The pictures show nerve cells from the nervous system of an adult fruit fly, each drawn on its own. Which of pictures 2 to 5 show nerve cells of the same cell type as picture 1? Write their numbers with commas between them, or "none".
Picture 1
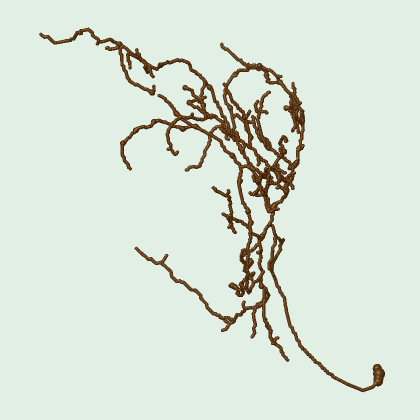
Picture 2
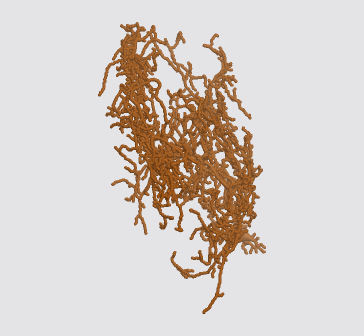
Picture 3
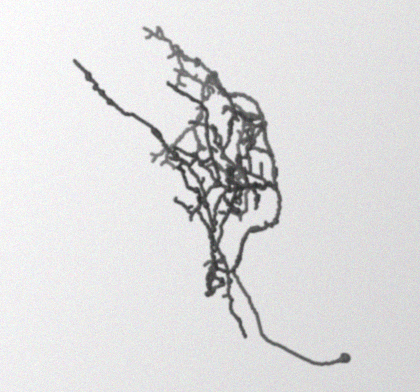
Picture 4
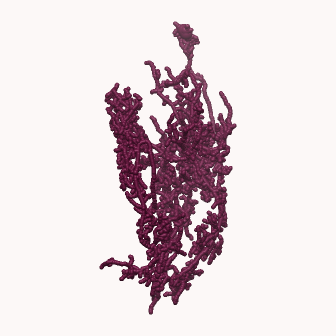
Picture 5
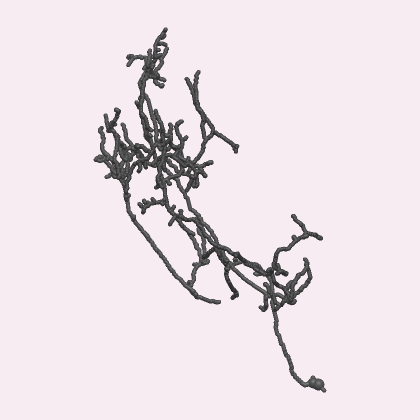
3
